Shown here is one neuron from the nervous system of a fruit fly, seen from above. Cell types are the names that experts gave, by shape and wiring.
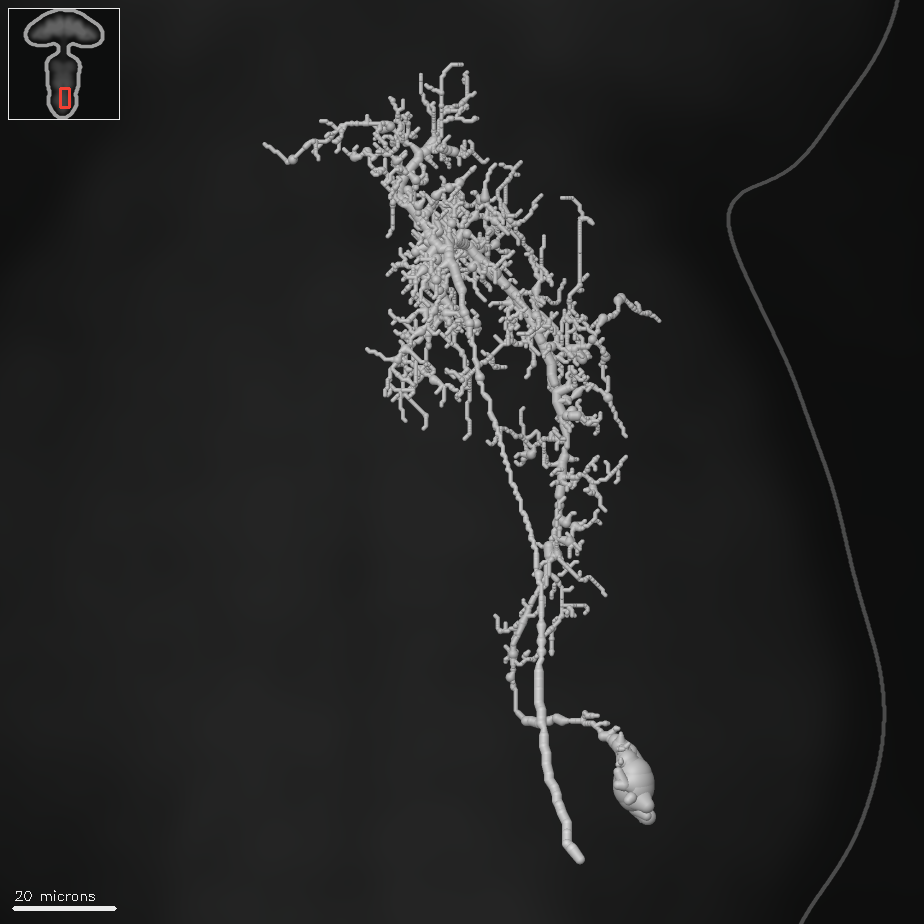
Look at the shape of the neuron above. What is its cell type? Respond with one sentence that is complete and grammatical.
This particular neuron has the cell type MNad35.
